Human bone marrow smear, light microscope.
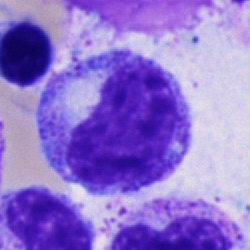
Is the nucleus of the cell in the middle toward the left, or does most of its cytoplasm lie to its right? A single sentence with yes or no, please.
No, what lies toward the right is the nucleus of the cell.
